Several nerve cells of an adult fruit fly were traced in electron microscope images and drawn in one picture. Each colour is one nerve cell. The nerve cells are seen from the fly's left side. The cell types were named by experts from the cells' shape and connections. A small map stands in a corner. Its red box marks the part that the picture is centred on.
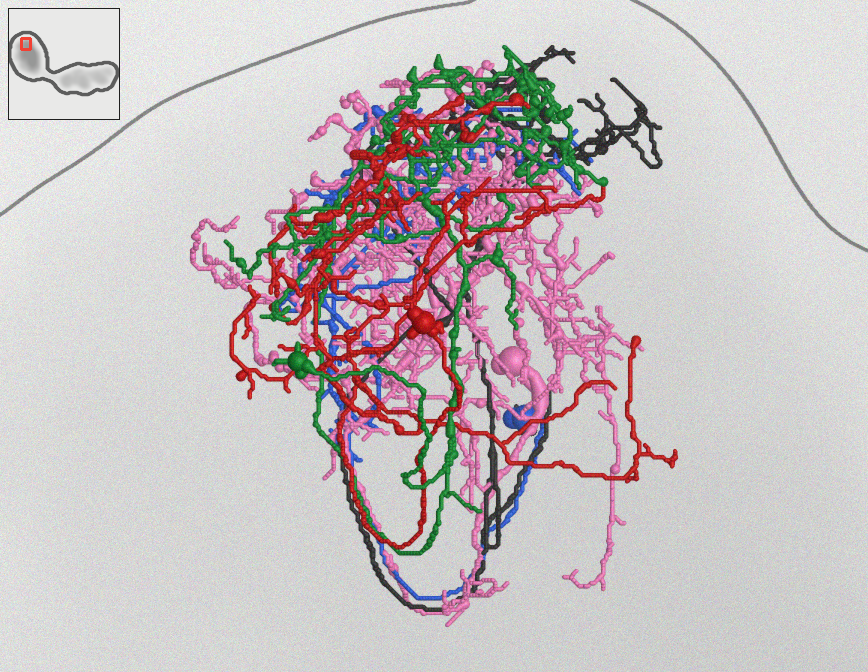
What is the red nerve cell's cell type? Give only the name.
SLP030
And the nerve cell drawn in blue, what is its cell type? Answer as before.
SLP016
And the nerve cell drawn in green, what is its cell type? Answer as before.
CB3789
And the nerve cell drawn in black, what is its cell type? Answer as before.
CB1392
